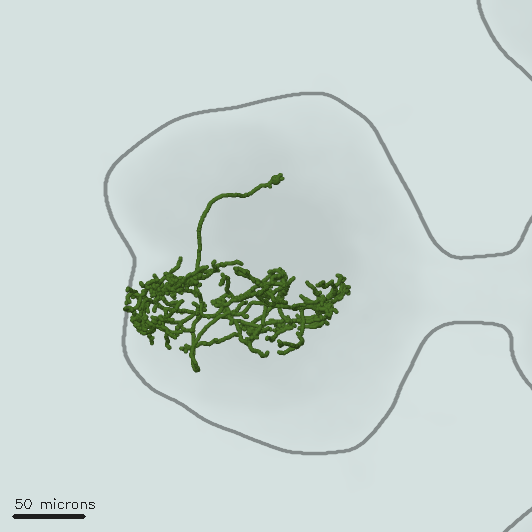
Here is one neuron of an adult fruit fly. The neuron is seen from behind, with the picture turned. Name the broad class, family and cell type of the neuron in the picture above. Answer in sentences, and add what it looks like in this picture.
It is a nerve-cord intrinsic neuron. Its family is hemilineage 01A. Its cell type is IN01A029. From left to right in the picture it spans about 160 microns. As drawn here it is about as wide as it is tall.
